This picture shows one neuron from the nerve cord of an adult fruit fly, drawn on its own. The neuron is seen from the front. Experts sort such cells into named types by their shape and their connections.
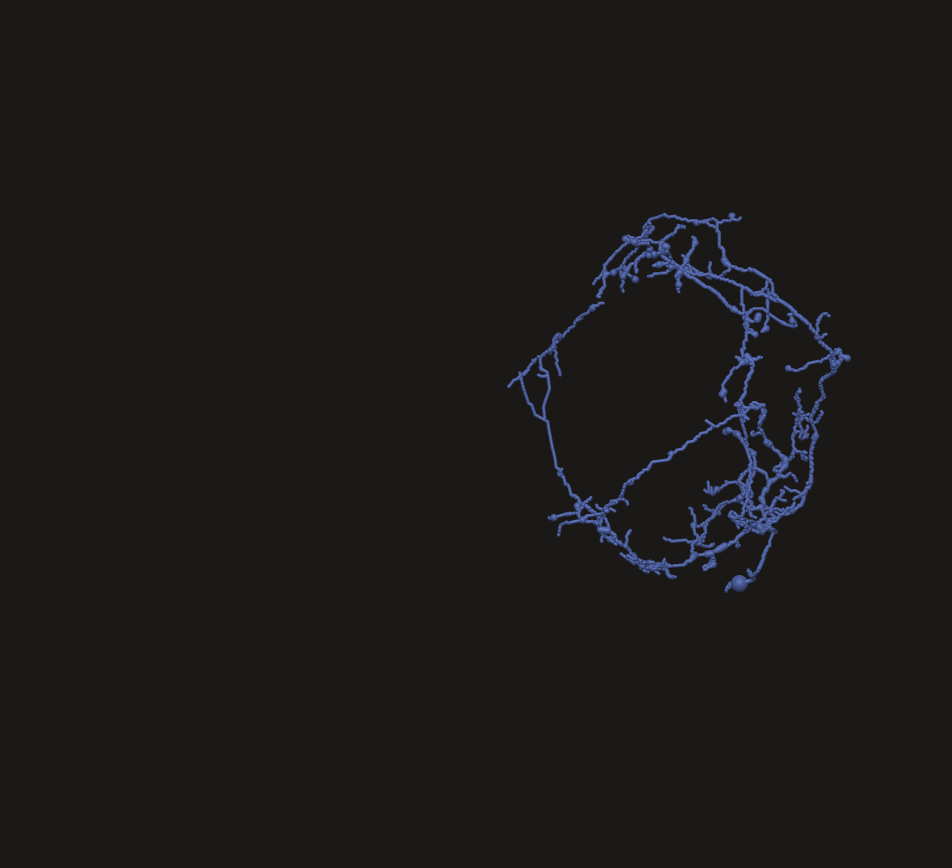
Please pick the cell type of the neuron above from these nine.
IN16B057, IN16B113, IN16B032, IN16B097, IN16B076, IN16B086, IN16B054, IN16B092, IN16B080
IN16B054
